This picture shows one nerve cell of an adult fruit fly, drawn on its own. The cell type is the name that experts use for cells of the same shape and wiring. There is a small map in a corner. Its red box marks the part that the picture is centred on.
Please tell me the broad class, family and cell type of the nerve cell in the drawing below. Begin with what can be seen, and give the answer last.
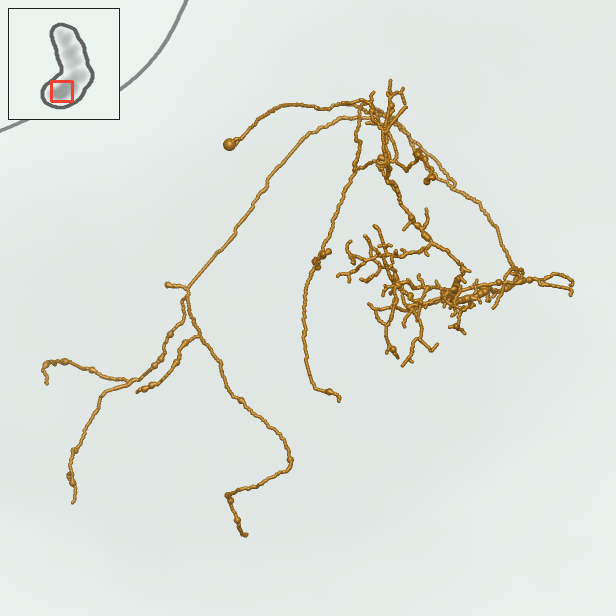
The picture shows dozens of branch ends. As drawn here it is about as wide as it is tall. This is a central-brain intrinsic neuron. Its family is hemilineage DM1_antero_dorsal. The cell type is CB2035.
